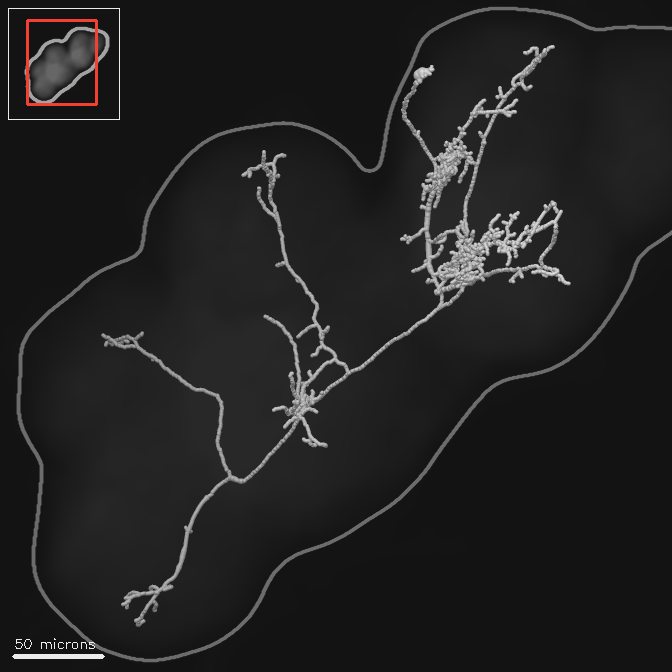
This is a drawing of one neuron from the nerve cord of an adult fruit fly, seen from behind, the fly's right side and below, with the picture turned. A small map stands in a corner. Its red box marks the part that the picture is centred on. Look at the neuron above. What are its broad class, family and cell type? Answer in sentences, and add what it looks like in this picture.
It is a nerve-cord intrinsic neuron. The family is hemilineage 07B. It is of cell type IN07B002. From top to bottom in the picture it spans about 350 microns. Dozens of branch ends can be seen.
